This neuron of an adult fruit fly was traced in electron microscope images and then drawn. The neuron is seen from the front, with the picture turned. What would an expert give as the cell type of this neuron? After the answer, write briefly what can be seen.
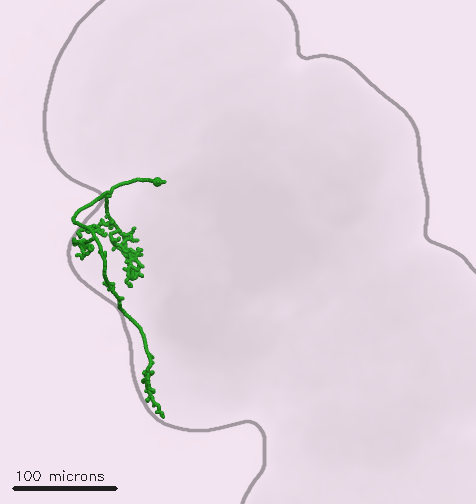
It is of cell type IN19A065. It is a nerve-cord intrinsic neuron. By the scale bar it is about 250 microns tall in this view. In this view it is more than twice as tall as it is wide.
